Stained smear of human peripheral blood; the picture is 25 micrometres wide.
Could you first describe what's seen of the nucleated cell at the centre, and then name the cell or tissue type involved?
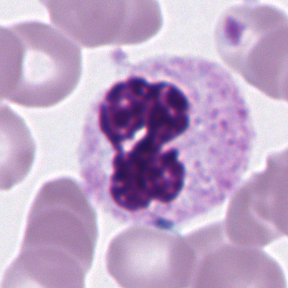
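Round, smooth outline. Chromatin dark purple, coarsely clumped; no nucleoli visible in the nucleus. Fine pinkish-purple granules scattered through the cytoplasm. Cell: segmented neutrophil.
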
